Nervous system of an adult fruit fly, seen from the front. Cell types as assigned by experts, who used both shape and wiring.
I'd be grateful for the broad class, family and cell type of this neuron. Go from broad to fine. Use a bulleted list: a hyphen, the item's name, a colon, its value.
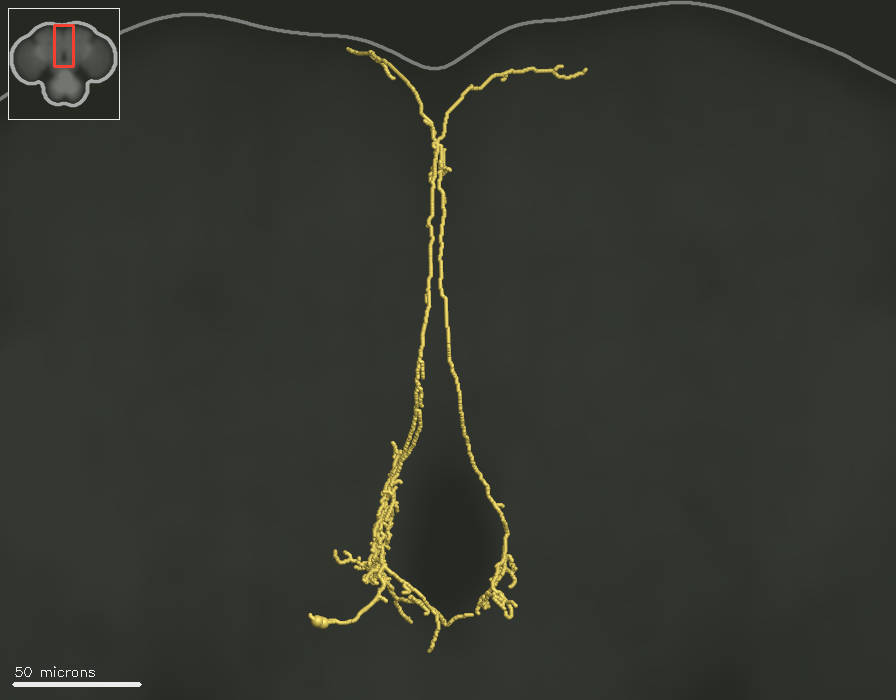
- broad class: central-brain intrinsic neuron
- family: hemilineage FLAa3
- cell type: PRW051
